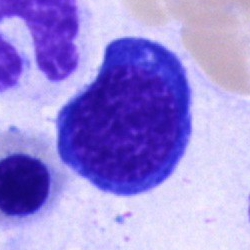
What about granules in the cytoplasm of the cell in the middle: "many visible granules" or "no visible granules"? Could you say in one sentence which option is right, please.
No visible granules are present in the cytoplasm of the cell.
